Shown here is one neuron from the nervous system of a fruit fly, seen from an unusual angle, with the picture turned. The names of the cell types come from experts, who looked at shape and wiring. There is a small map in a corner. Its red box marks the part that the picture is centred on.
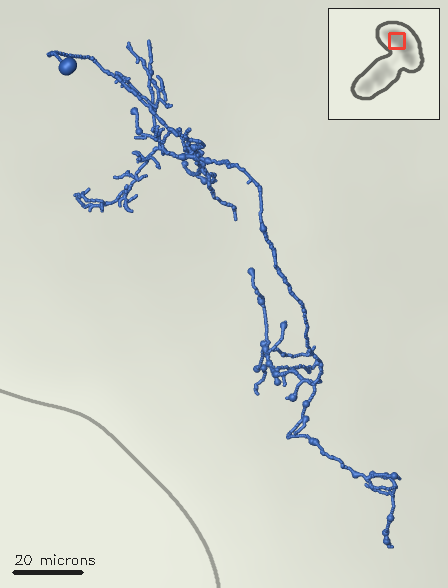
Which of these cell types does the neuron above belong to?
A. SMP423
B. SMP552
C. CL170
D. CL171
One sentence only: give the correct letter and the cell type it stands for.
The type of cell that the neuron represents is CL171, option D.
